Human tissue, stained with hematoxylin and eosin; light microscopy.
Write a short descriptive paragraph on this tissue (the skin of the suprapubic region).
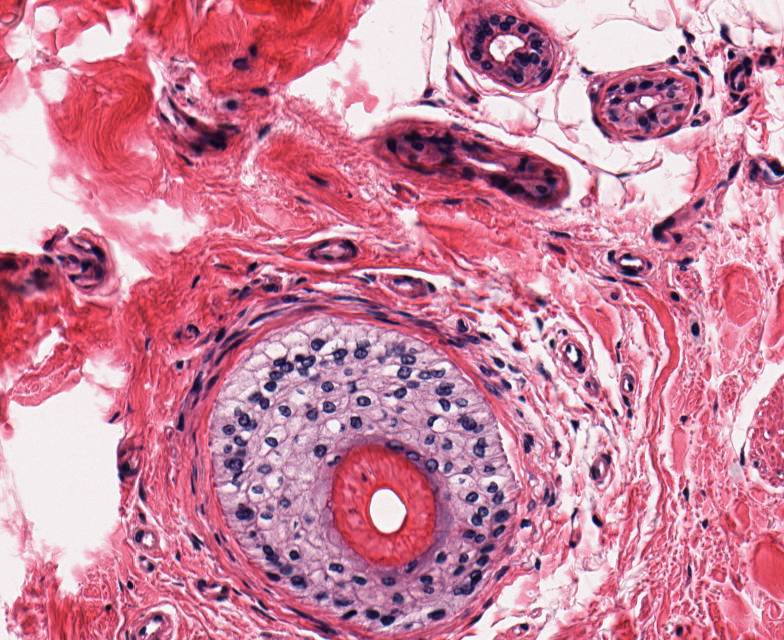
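The lower centre of the field is occupied by a single round follicle cut in cross-section. At its core, a thick bright eosinophilic ring surrounds a small round empty hole. The follicle's epithelial cells have pale cytoplasm, clear to faintly violet. In the upper right lie several small round profiles lined by cells with dark nuclei.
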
